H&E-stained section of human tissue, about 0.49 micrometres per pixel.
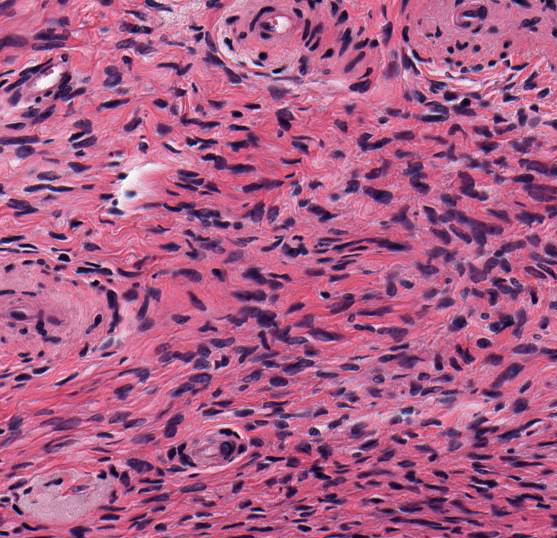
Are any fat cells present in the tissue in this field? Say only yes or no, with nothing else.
No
